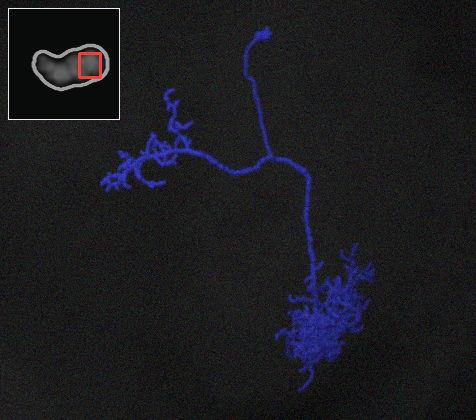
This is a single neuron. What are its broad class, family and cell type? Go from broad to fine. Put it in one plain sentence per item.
A visual projection neuron of hemilineage VPNd1, type LPLC4.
